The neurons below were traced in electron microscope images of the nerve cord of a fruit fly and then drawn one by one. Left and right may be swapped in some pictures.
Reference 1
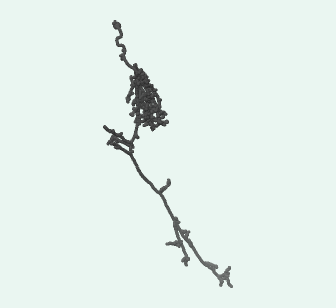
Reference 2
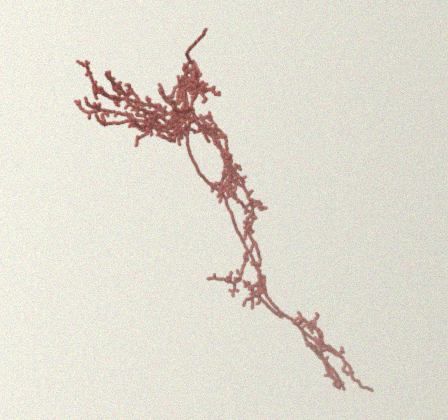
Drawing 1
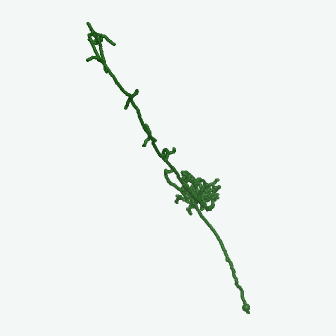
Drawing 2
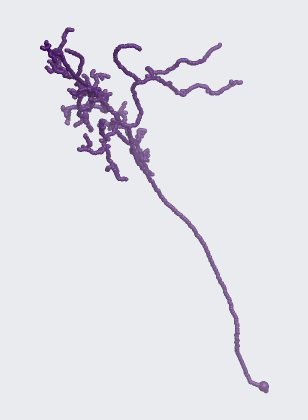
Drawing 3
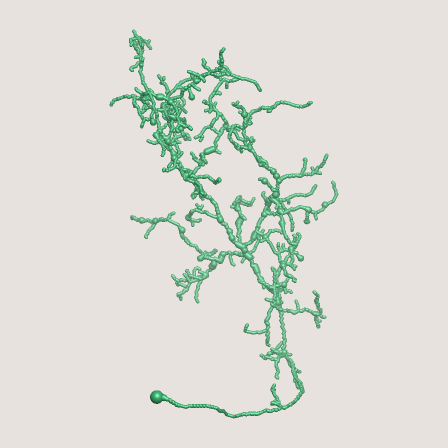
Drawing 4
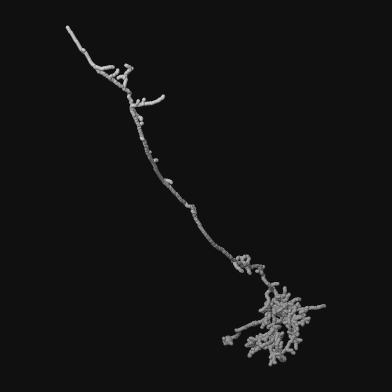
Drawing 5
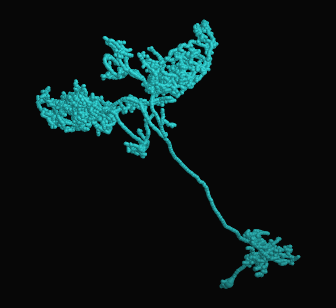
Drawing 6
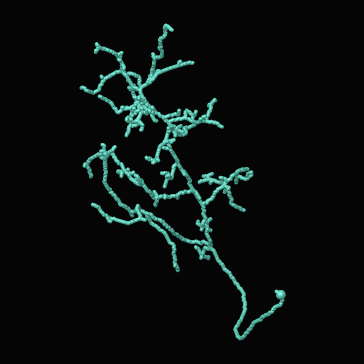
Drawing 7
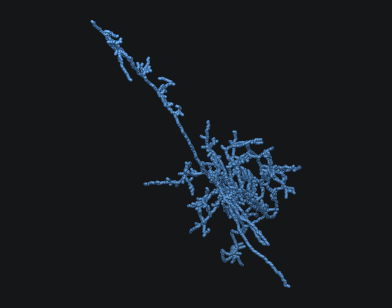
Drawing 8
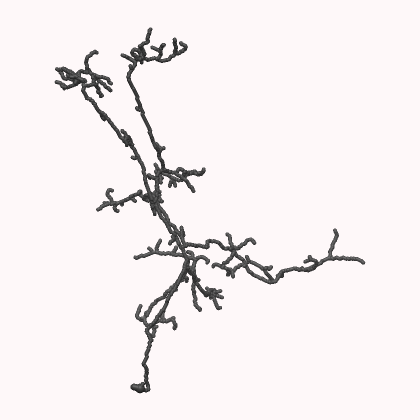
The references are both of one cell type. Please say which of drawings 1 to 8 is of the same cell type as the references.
7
